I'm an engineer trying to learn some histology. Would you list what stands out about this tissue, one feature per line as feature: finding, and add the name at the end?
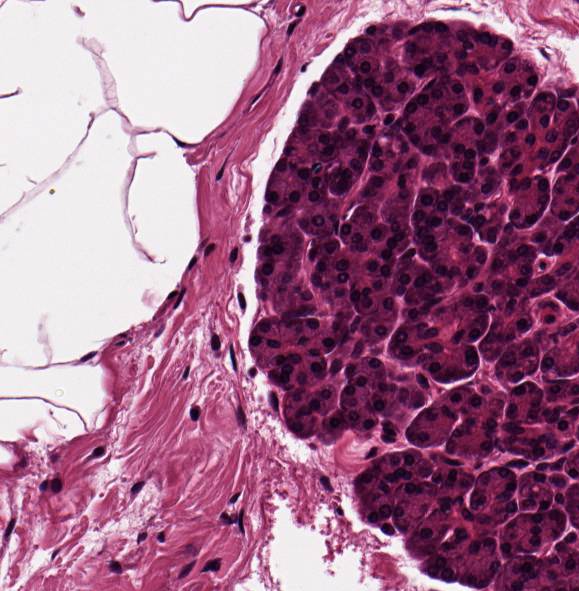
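Lobule: densely cellular, glandular, filling the right half
Its cells, looking closer: deeply purple, basophilic cytoplasm
Left side: fibrous tissue and fat
Collagen: pink, wavy, mostly top to bottom in the left-centre, alongside the lobule
Fibroblast nuclei: elongated, dark, scattered in the collagen
Tissue, then: pancreas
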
